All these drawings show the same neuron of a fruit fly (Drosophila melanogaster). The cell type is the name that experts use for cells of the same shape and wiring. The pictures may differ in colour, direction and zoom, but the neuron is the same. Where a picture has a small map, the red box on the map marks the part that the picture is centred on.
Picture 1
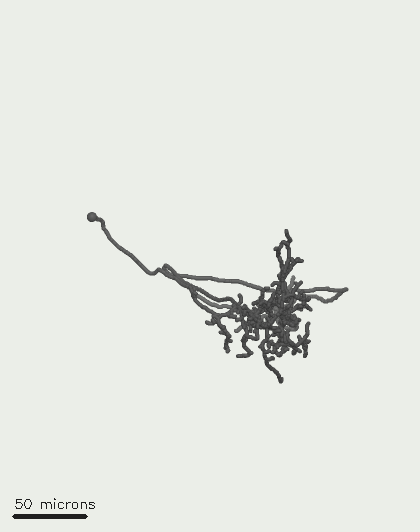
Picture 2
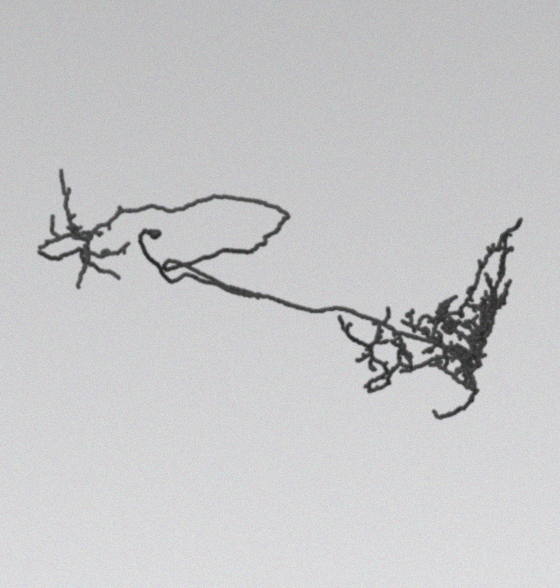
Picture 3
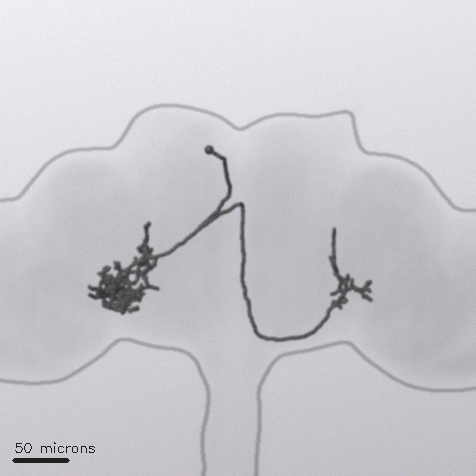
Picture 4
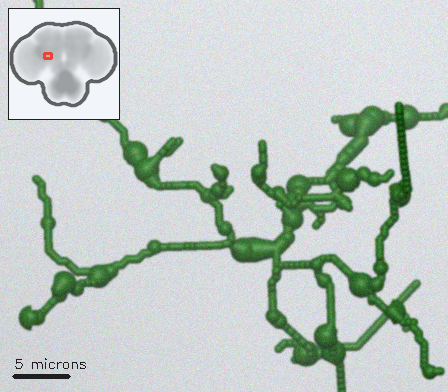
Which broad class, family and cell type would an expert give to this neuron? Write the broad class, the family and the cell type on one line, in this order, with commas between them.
central-brain intrinsic neuron, hemilineage WEDd2, WED085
